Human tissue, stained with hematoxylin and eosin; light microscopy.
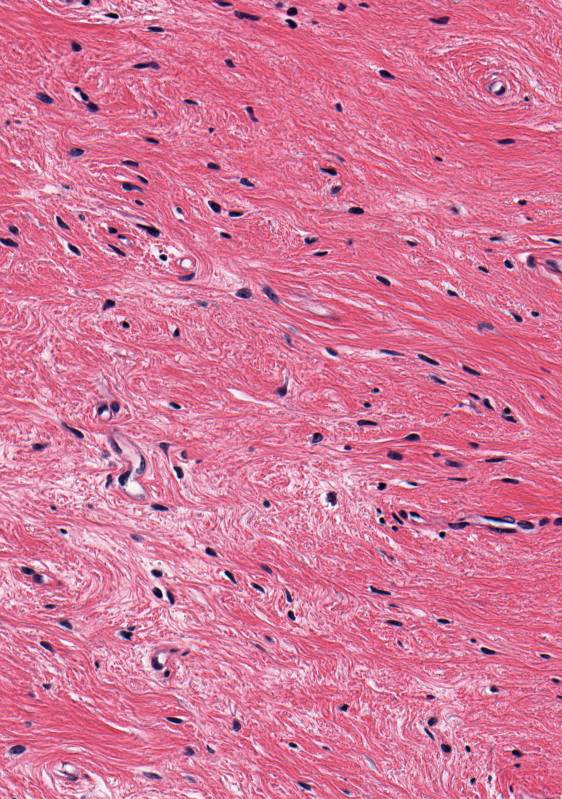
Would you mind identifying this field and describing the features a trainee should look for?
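The tissue is dense connective tissue. Its nuclei are sparse and widely scattered between the collagen fibres, most of them small, dark and spindle-shaped to oval, lying along the fibres with little or no visible cytoplasm.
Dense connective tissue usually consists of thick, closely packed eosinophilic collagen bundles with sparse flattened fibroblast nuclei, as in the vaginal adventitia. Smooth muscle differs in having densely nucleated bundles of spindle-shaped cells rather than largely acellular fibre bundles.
Paler, looser wisps of fibres are also interspersed among the denser pink bundles.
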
